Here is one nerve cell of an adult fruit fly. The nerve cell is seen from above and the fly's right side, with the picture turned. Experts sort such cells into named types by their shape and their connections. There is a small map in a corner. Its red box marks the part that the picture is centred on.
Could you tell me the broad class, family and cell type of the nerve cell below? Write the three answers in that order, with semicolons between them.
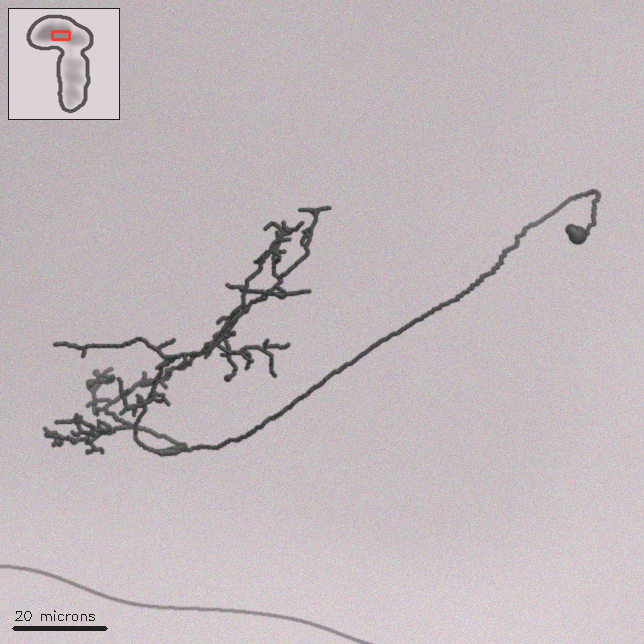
central-brain intrinsic neuron; hemilineage SLPav2; CB2136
